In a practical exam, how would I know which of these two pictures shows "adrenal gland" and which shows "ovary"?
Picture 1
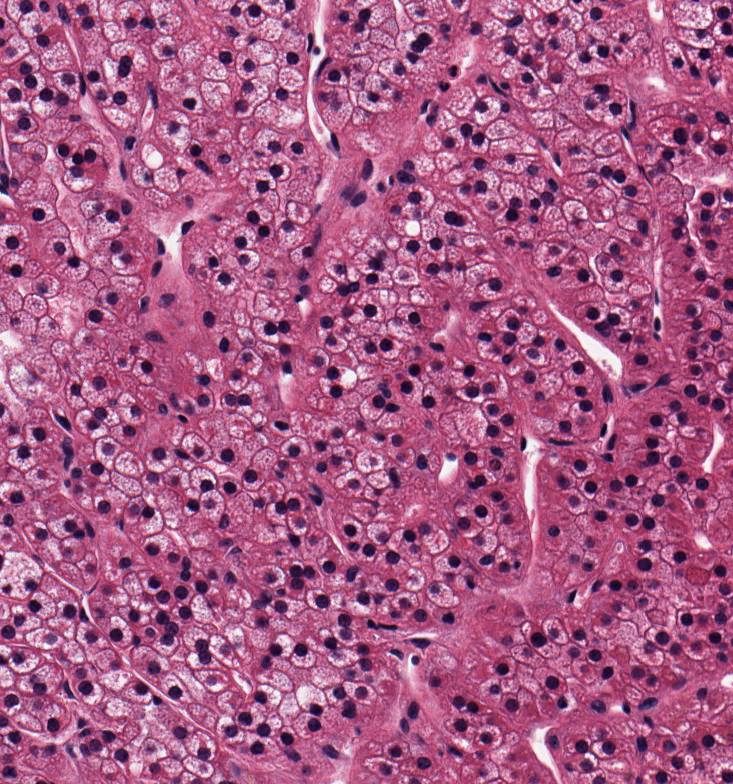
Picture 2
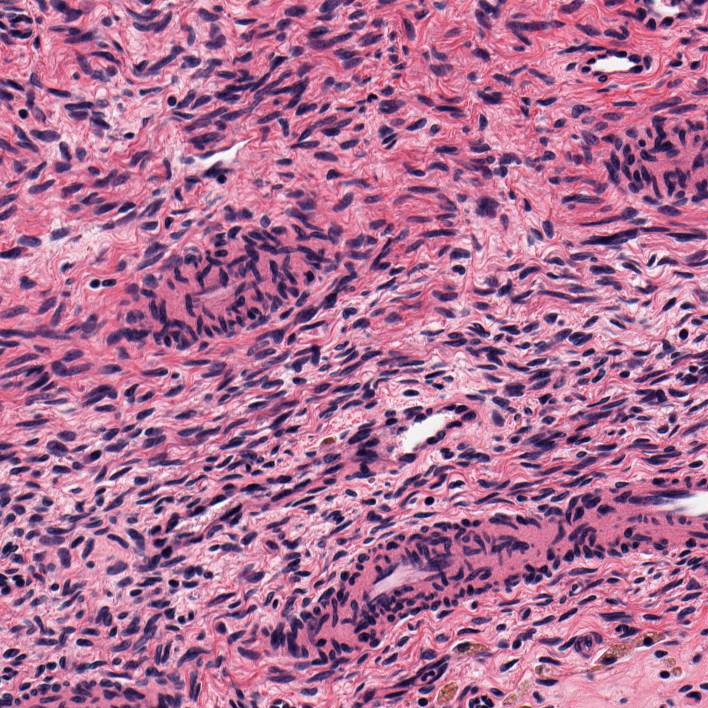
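Right, picture 1 is adrenal gland and picture 2 is ovary. In the first, cells sit in solid cords and nests throughout, with only thin vascular channels between them. They're large and polygonal, their cytoplasm pale, finely vacuolated and foamy. Each holds a single small, round, dark nucleus near the centre, and the cell borders show as sharp, thin pink lines. Now the second: spindle cells fill it, in short fascicles running in varying, intersecting directions. Their nuclei are elongated, dark-staining and tapered, many of them wavy; the cytoplasm is scant and pink, with indistinct cell borders. In places, including left of centre near the top and the lower middle, crowded nuclei gather in denser, darker clusters.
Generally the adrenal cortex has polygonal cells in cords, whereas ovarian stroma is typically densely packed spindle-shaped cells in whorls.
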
